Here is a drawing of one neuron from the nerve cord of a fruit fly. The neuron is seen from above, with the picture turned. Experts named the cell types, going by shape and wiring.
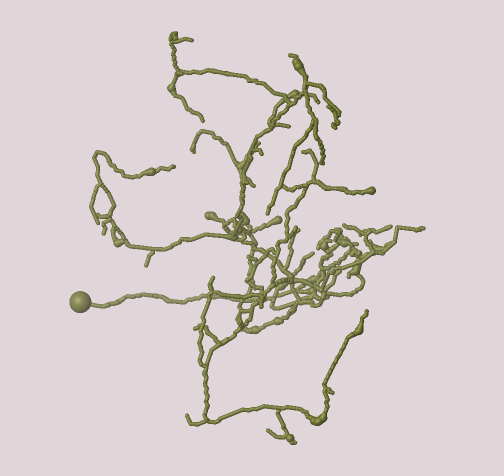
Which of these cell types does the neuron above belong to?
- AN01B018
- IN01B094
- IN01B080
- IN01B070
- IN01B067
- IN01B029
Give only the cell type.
IN01B080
